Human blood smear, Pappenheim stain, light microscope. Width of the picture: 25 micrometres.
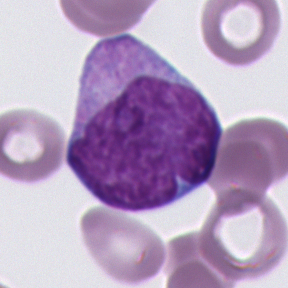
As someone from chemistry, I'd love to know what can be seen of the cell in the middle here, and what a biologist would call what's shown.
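Outline angular; fairly straight edges meet at corners. Chromatin finely granular, evenly spread, no large dark clumps. Nucleus about 14 by 11 micrometres. Cytoplasm a broad cap on upper-left side of nucleus; no distinct coarse granules. Atypical promyelocyte.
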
